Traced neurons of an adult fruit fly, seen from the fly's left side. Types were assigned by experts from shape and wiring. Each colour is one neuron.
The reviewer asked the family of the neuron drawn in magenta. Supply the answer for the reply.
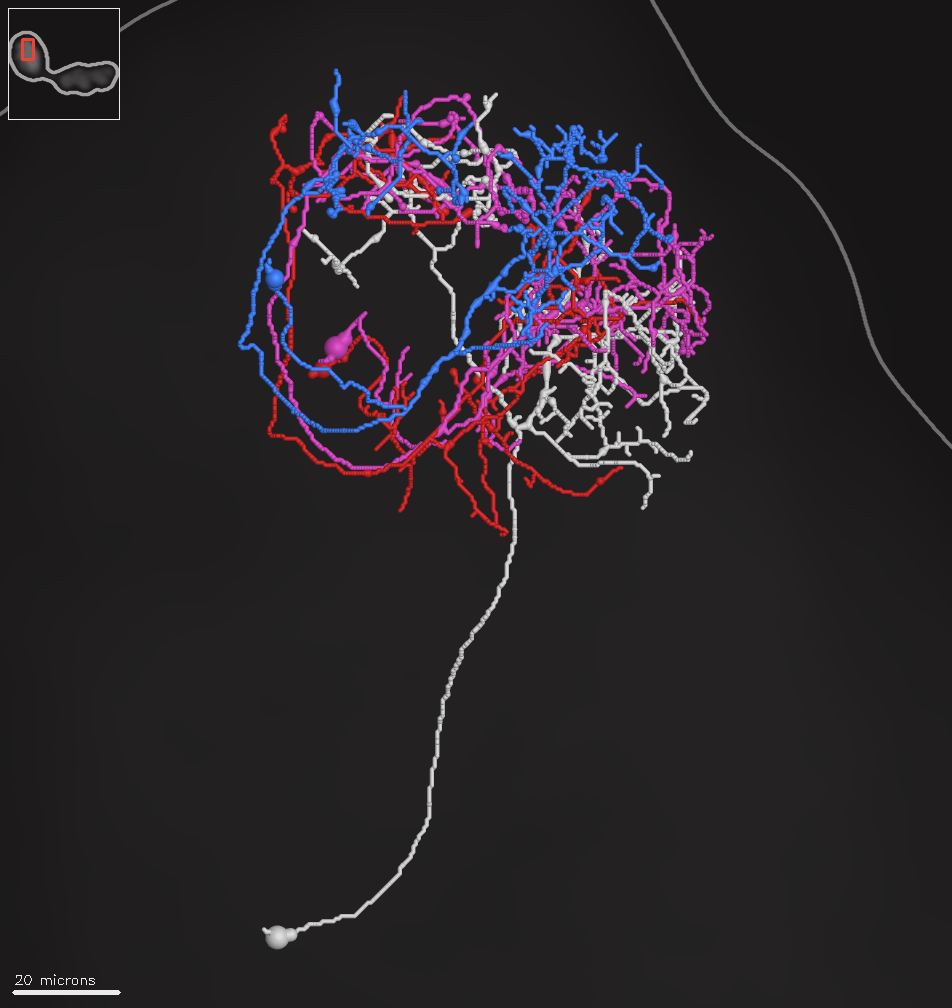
hemilineage SLPal2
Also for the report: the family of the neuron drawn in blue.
hemilineage SLPal2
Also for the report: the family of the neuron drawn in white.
hemilineage LHa2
